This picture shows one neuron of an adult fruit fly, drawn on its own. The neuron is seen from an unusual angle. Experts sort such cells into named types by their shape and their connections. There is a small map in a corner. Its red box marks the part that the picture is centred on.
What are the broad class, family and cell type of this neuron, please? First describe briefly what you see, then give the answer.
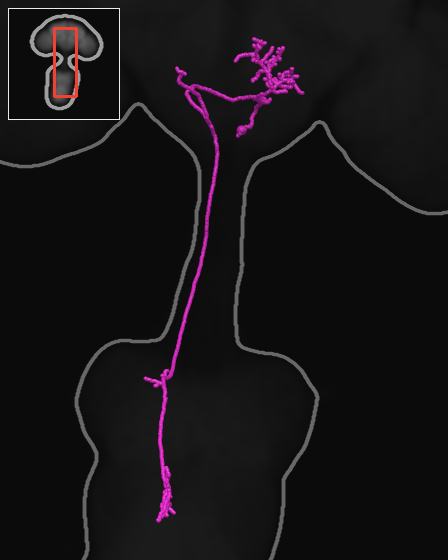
It reaches both the brain and the nerve cord, passing through the neck. In this view it is more than twice as tall as it is wide. This is a descending neuron. Its family is hemilineage MX3. It is of cell type DNge088.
